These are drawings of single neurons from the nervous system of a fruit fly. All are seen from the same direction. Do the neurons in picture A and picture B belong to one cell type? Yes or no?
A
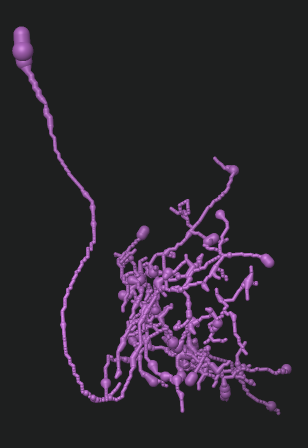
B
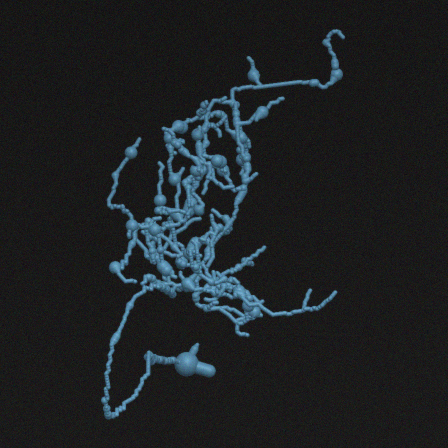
yes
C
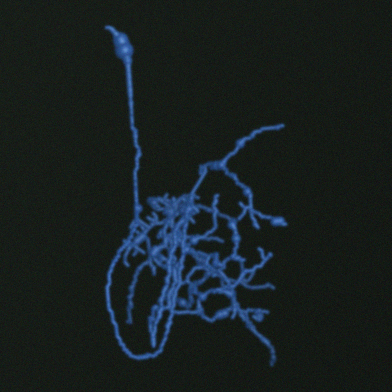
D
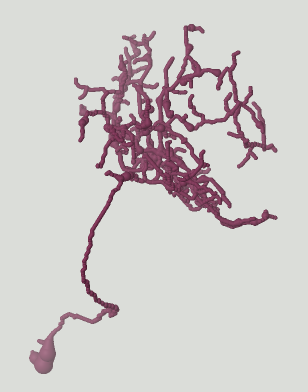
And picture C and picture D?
no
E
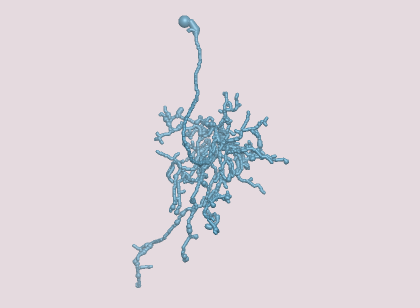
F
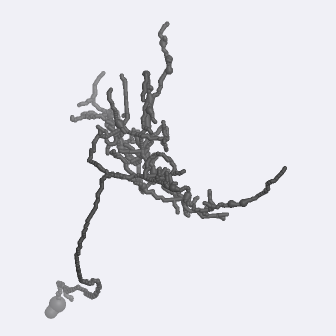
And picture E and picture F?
no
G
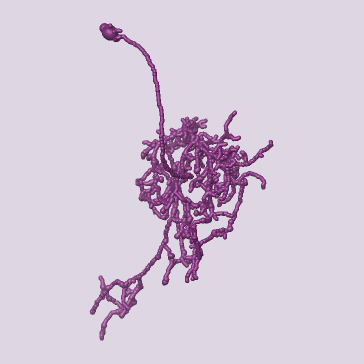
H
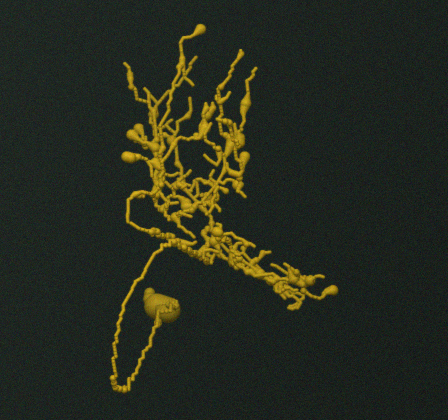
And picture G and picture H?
no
